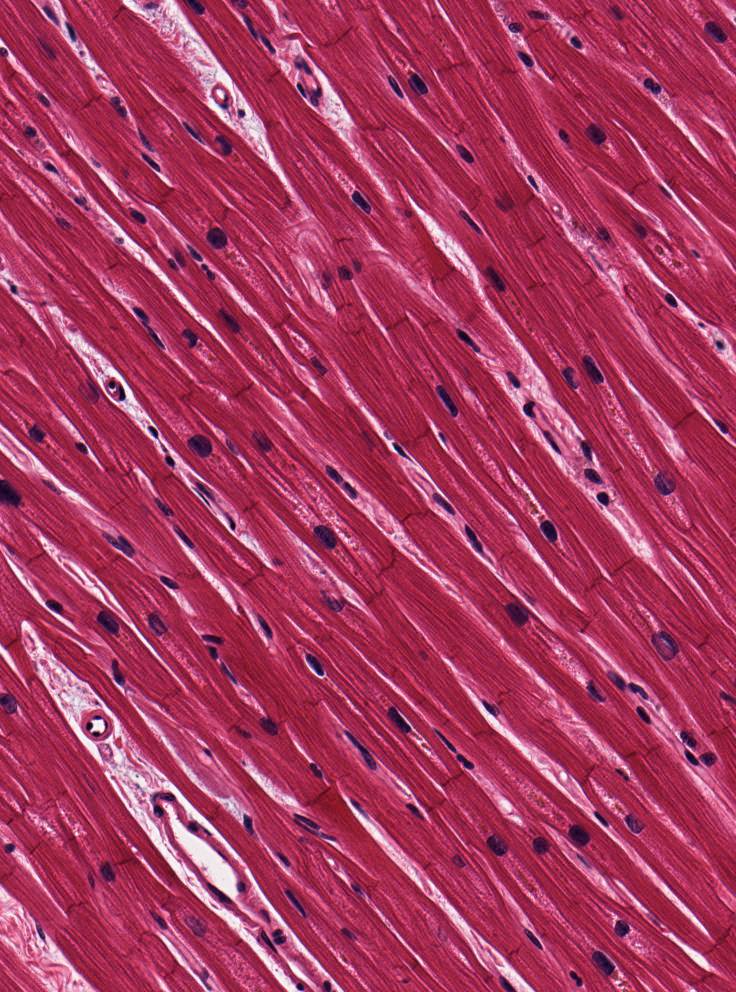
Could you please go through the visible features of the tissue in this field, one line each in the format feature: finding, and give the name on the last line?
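Orientation: cut lengthwise, running diagonally upper left to lower right
Arrangement: parallel fibres filling the whole field
Branching: fibres branch and join neighbours
Nuclei: oval, central in the fibres
Cytoplasm: deep pink, fine lengthwise myofibrillar streaks
Name: left ventricle of the heart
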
